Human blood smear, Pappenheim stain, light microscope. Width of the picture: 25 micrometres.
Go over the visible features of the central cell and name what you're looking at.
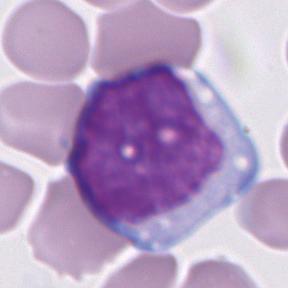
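First, the outline is angular, with several fairly straight sides. Second, the nucleus sits off-centre, toward the upper left of the cell. Third, the cytoplasm forms a pale blue rim that is widest on the right side. Fourth, several small clear round vacuoles lie within that cytoplasm. The cell is a myeloblast.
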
